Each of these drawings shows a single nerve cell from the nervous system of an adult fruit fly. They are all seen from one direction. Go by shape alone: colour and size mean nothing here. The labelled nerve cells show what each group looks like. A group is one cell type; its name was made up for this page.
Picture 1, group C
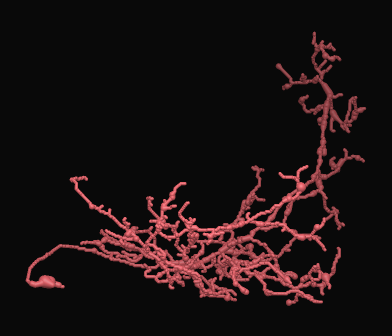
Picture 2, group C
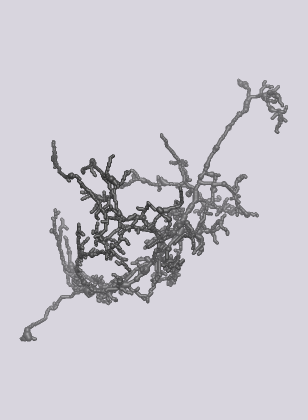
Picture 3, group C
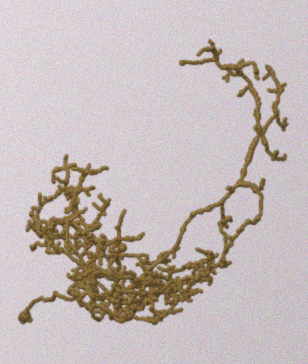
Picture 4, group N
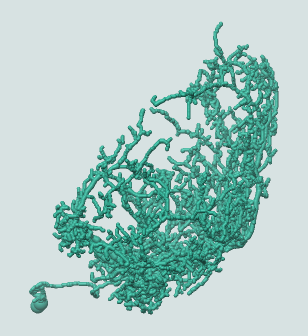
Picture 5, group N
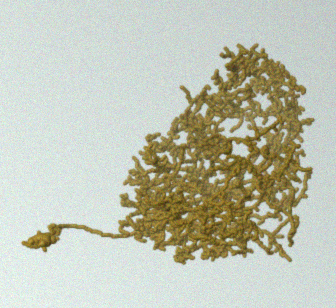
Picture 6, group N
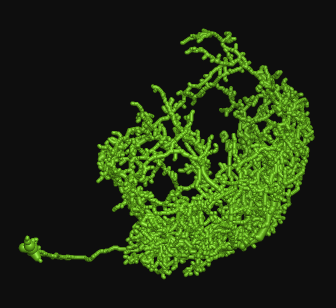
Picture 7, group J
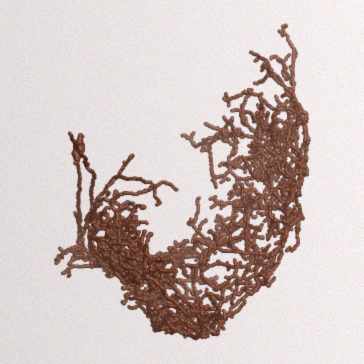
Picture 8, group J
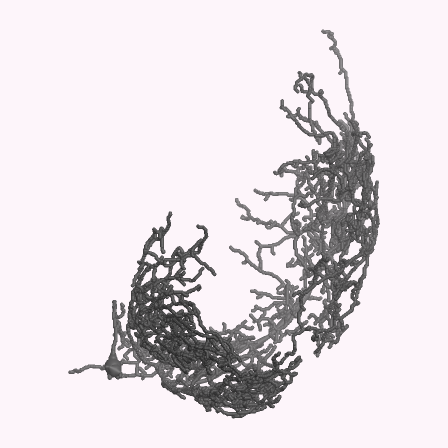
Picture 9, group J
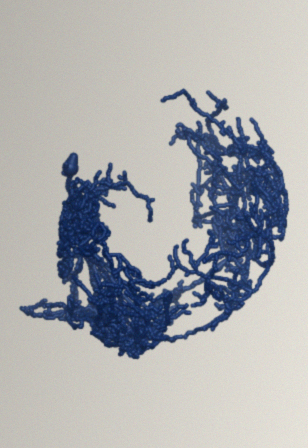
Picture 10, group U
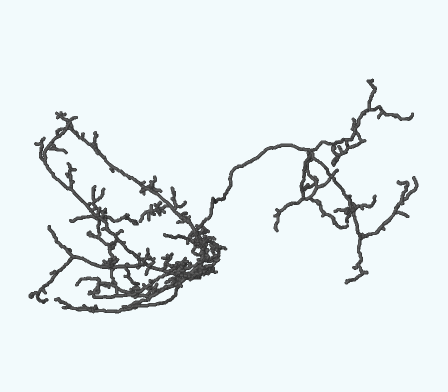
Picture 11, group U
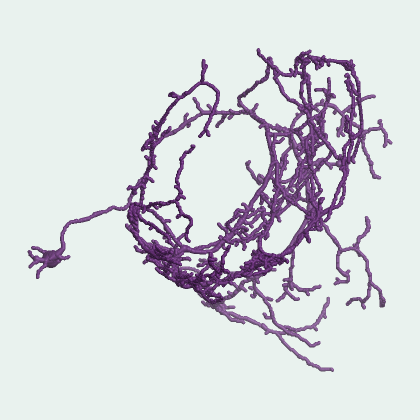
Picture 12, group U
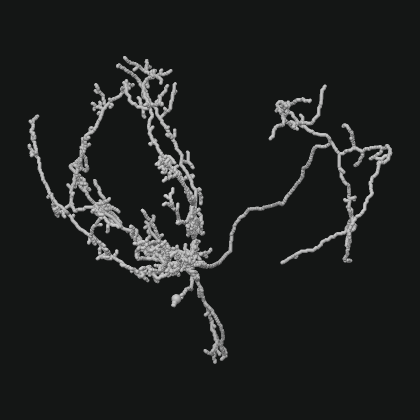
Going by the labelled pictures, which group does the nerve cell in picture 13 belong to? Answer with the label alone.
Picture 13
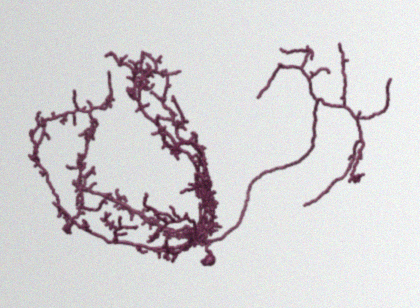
group U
